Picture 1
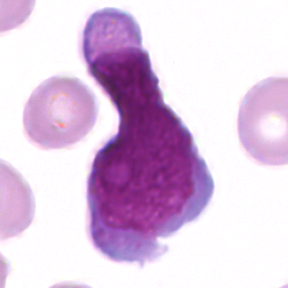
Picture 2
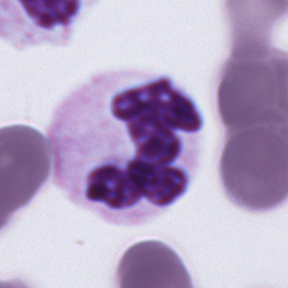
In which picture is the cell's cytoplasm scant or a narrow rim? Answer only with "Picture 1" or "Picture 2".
Picture 1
